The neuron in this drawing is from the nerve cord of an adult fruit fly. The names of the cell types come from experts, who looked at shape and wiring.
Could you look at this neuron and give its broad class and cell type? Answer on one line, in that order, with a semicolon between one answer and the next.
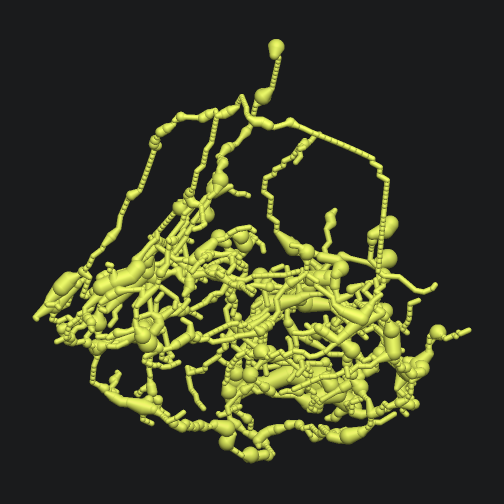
nerve-cord intrinsic neuron; INXXX336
